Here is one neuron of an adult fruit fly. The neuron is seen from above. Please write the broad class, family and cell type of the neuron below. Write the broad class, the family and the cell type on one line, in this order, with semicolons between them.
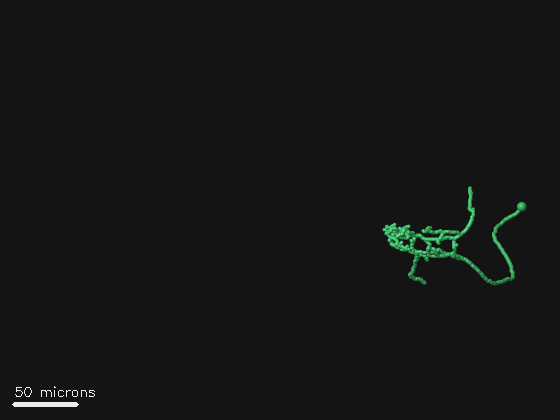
central-brain intrinsic neuron; hemilineage LHa3; CB1595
